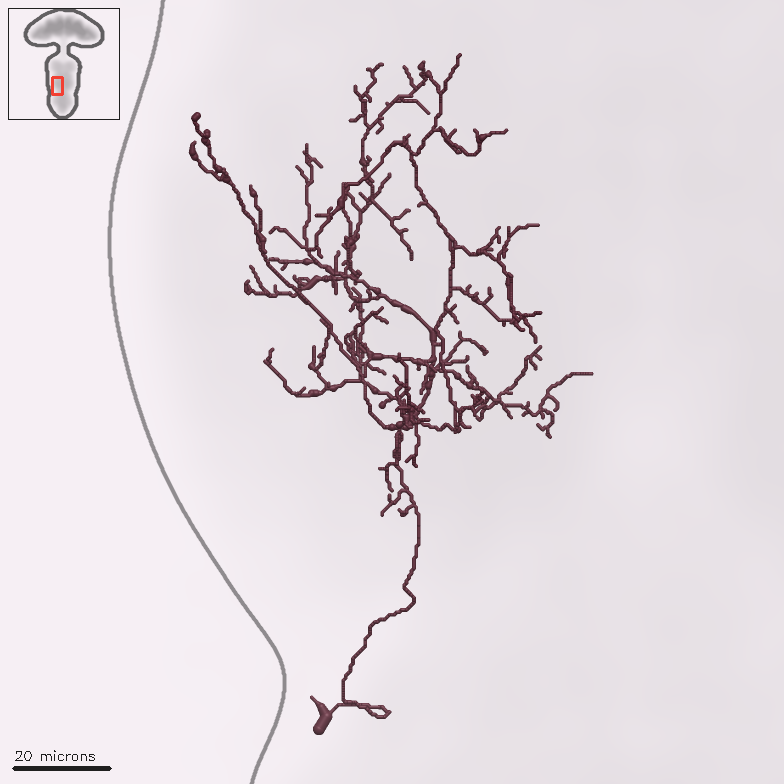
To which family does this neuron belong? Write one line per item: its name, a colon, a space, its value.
family: hemilineage 20A.22A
